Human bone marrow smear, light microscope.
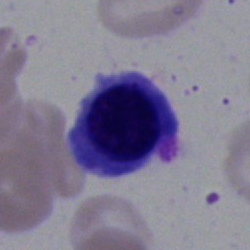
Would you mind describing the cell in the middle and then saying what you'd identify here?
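Taking each feature in turn, the outline comes first: roughly round, with a slightly uneven edge. Next, the nucleus stains a dense, dark purple. Then the cytoplasm, which is deep blue and forms a rim that is widest at the lower left of the cell. Last, the name: erythroblast.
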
